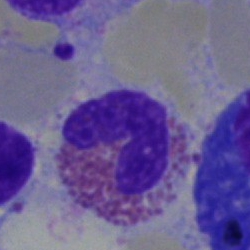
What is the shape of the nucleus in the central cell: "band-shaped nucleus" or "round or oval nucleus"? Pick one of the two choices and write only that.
Band-shaped nucleus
